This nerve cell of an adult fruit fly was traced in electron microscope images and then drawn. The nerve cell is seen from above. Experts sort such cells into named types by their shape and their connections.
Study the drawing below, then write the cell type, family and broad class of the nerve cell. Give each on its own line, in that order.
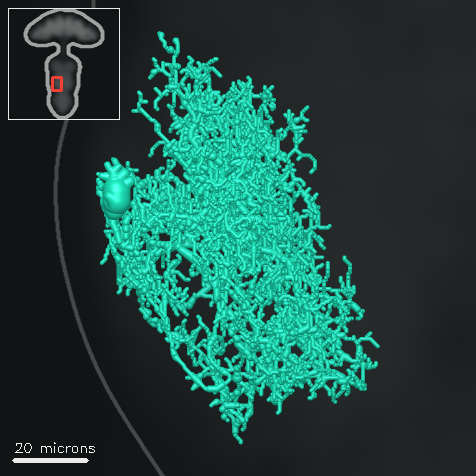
IN19A001
hemilineage 19A
nerve-cord intrinsic neuron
